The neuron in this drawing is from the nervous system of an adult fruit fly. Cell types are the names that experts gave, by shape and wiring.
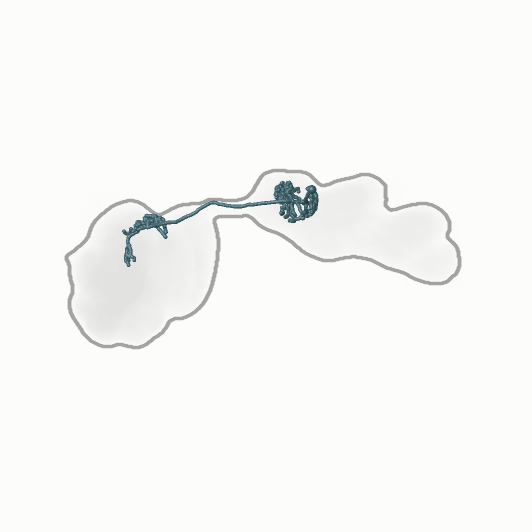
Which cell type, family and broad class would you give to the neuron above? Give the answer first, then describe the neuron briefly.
Its cell type is AN12B017. The family is hemilineage 12B. It is an ascending neuron. In this view it is wider than it is tall.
